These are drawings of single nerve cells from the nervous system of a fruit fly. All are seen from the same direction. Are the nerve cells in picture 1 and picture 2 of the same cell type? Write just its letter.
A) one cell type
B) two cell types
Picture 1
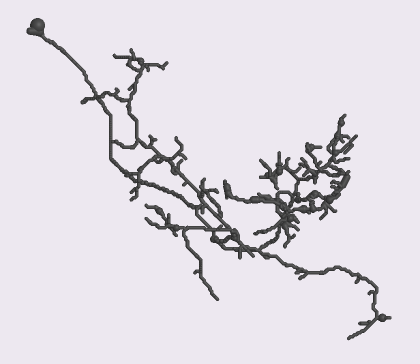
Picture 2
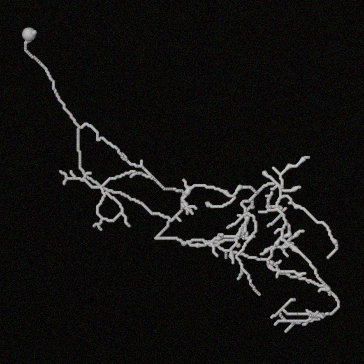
A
